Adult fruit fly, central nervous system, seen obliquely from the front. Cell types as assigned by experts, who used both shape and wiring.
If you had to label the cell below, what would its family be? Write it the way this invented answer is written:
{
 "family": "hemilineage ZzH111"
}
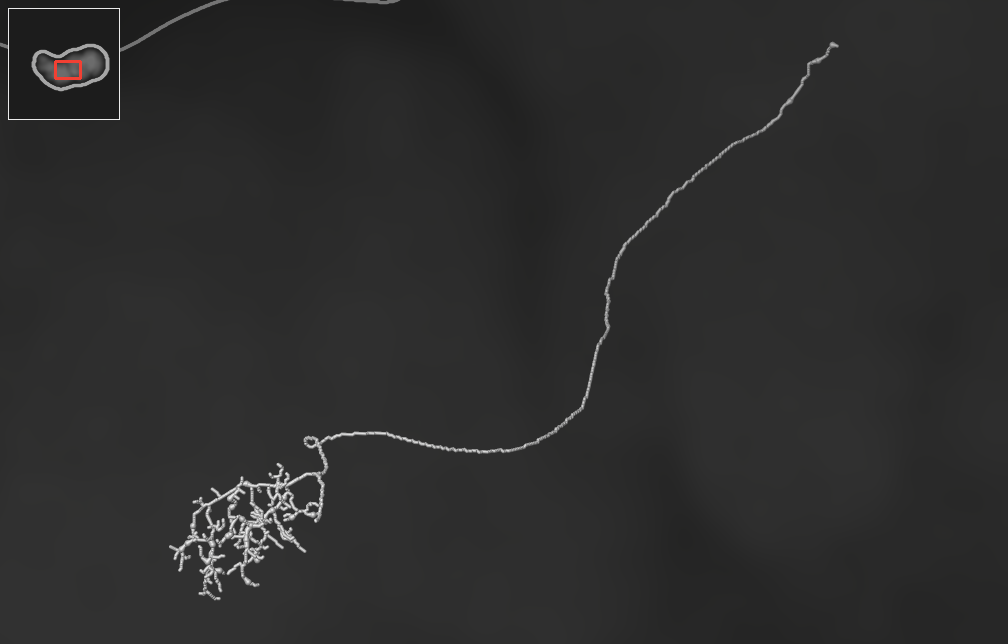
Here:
{
 "family": "MeVP"
}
